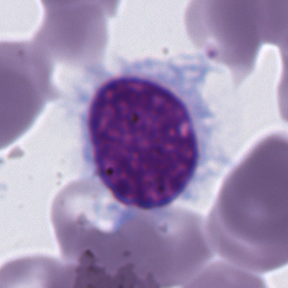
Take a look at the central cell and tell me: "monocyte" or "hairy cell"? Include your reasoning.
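The cell is a hairy cell. Its outer edge is ragged, with fine hair-like projections. The chromatin is finely stippled, without coarse dark clumps. The rim of cytoplasm is widest above the nucleus, over which three tiny dark dots lie.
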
